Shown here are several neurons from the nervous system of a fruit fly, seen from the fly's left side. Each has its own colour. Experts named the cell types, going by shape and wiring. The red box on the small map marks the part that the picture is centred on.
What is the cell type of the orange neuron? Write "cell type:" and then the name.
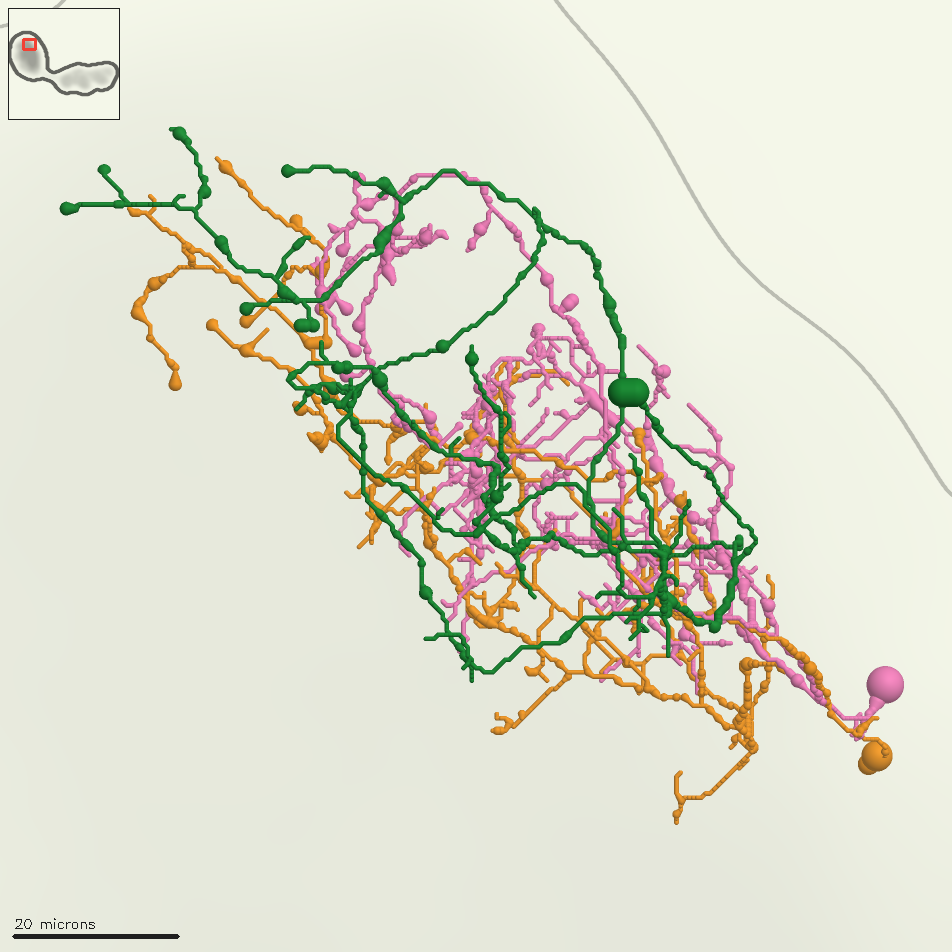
cell type: CB1879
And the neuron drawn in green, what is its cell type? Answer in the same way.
cell type: CB3008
